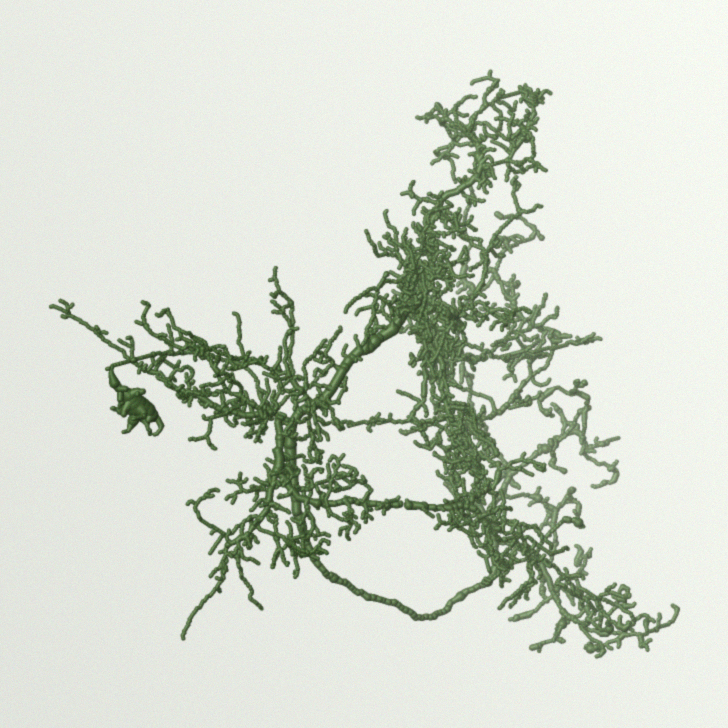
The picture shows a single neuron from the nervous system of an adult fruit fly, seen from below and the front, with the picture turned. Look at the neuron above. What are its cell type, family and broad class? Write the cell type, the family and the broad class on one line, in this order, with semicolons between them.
dPR1; hemilineage 08B; nerve-cord intrinsic neuron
